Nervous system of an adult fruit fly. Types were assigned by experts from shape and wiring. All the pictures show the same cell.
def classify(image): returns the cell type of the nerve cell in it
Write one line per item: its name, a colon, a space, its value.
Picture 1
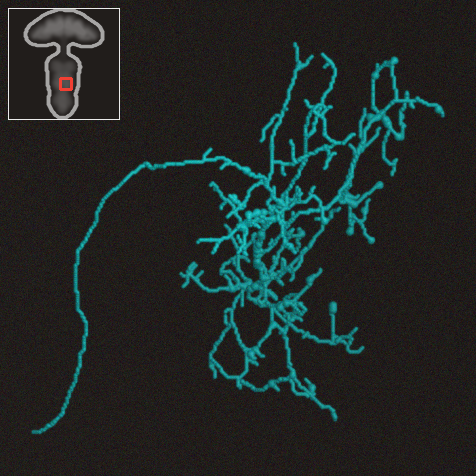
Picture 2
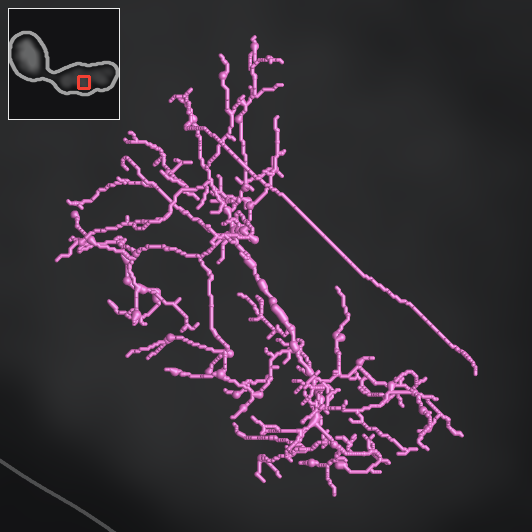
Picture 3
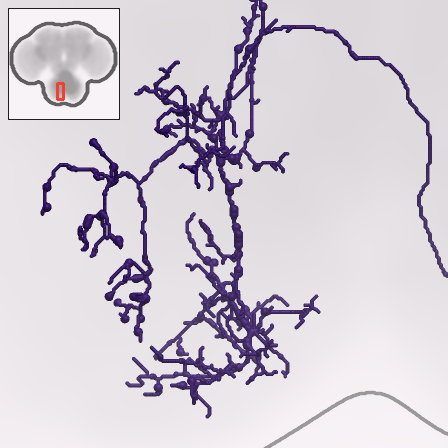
cell type: IN12B074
